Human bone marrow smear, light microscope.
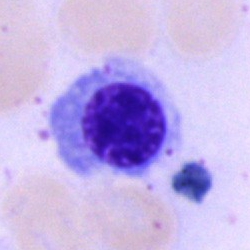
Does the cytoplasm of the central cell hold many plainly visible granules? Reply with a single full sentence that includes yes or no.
No, the cytoplasm of the cell shows no visible granules.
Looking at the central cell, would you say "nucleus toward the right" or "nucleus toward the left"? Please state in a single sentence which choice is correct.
Its nucleus is located toward the right side of the cell.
